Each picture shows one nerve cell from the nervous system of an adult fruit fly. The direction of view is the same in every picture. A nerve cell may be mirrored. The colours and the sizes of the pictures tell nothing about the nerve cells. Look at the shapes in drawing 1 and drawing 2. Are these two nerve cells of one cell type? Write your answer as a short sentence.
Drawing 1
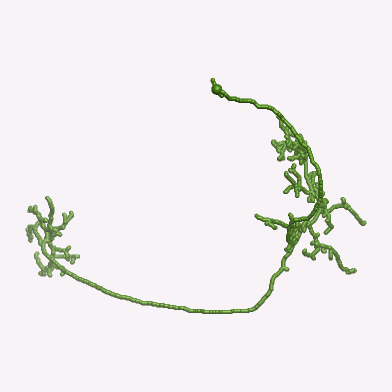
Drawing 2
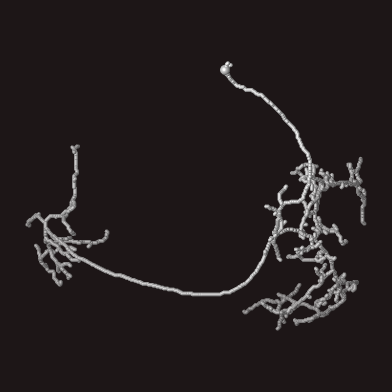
They are of different cell types.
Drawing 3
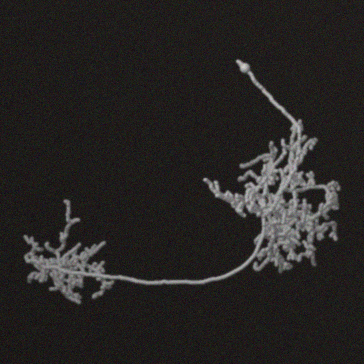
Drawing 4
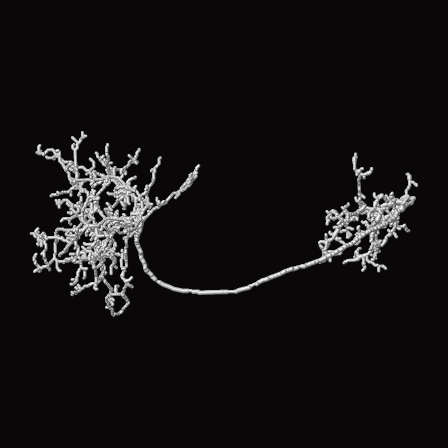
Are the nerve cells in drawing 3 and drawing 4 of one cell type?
They are of the same cell type.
